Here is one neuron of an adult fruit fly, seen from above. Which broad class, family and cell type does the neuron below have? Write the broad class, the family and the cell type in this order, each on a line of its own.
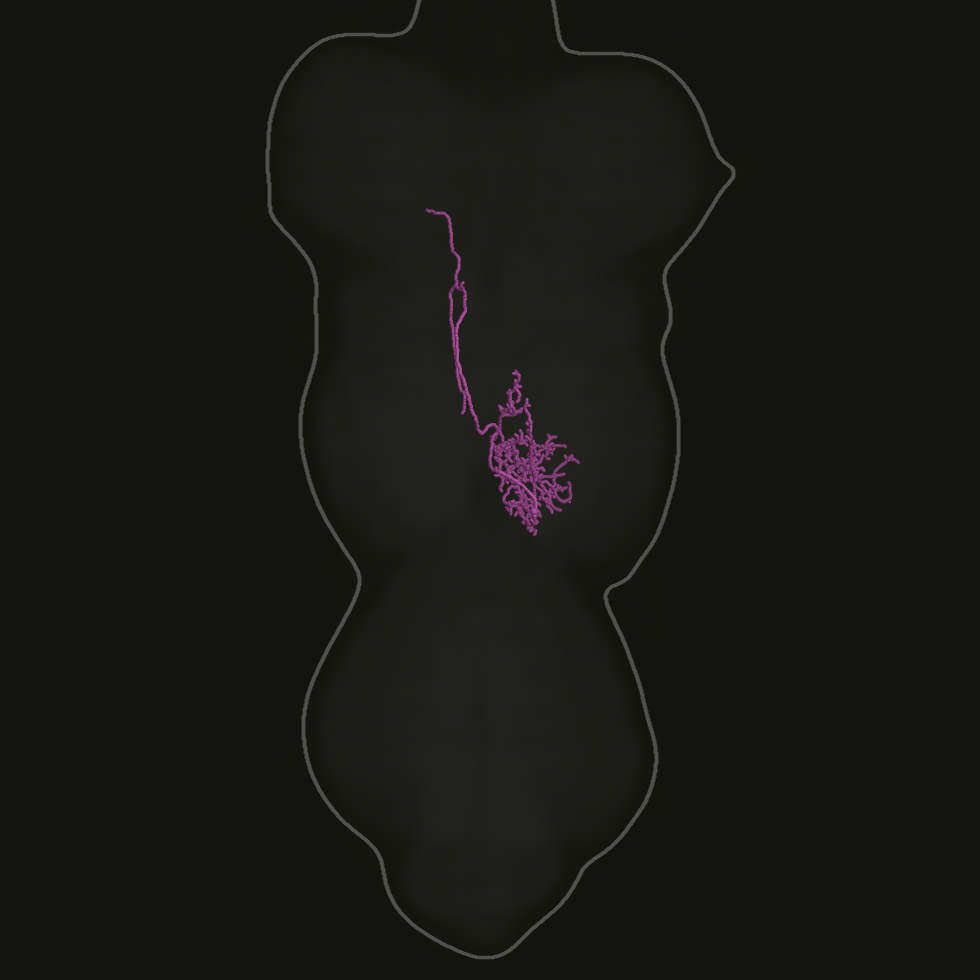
nerve-cord intrinsic neuron
hemilineage 23B
IN23B057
